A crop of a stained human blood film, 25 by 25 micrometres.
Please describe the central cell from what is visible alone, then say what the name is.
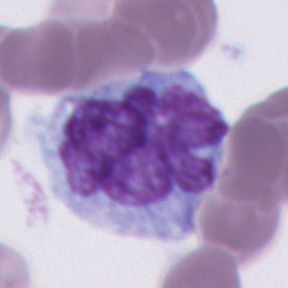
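Notice how the chromatin is dark purple and coarsely clumped, with paler gaps between the clumps. The nucleus measures about 15 by 10 micrometres. Around it, the pale blue cytoplasm forms a rim that is widest below and to the left, and it shows no obvious granules. The cell outline is irregular, with a faint, frayed edge on the left side. What you have here is a monocyte.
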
